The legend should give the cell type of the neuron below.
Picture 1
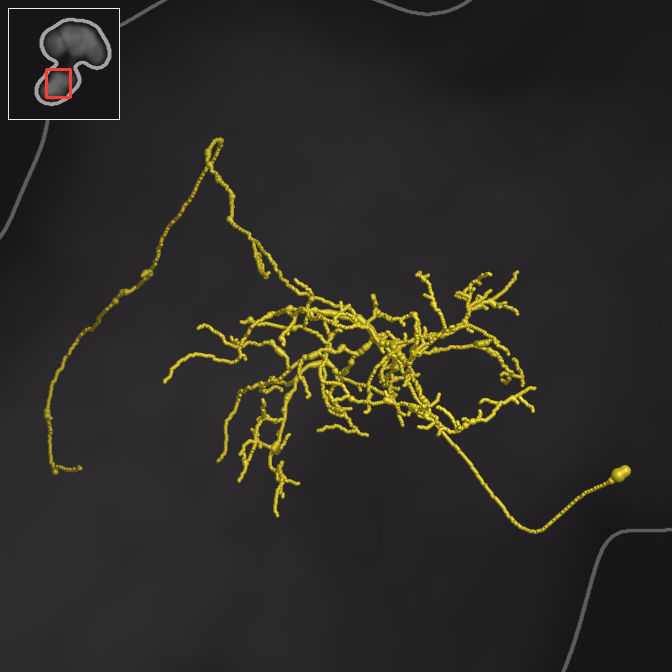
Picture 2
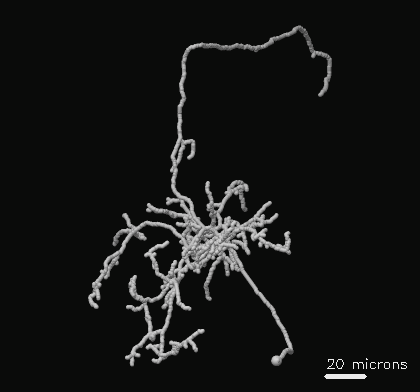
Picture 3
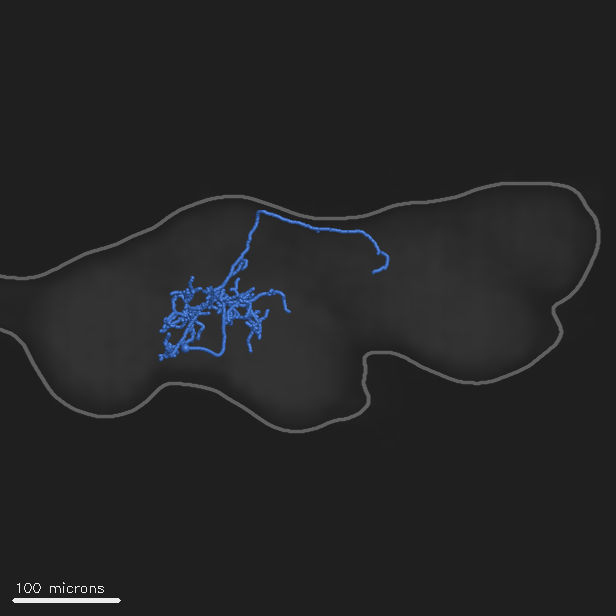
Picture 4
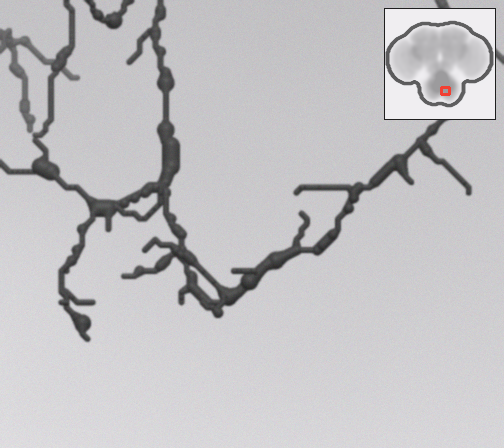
IN08B083_a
